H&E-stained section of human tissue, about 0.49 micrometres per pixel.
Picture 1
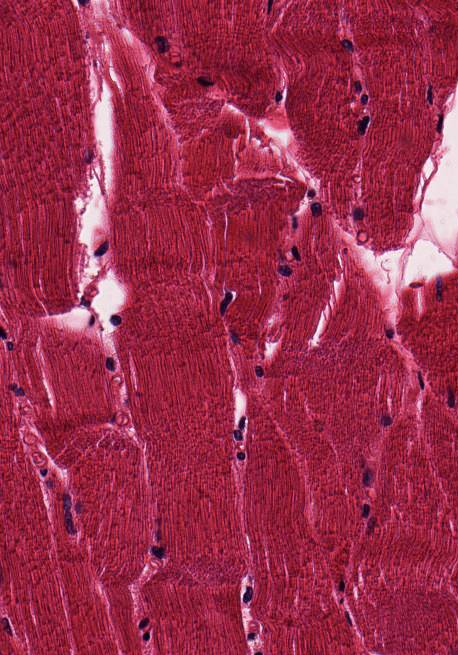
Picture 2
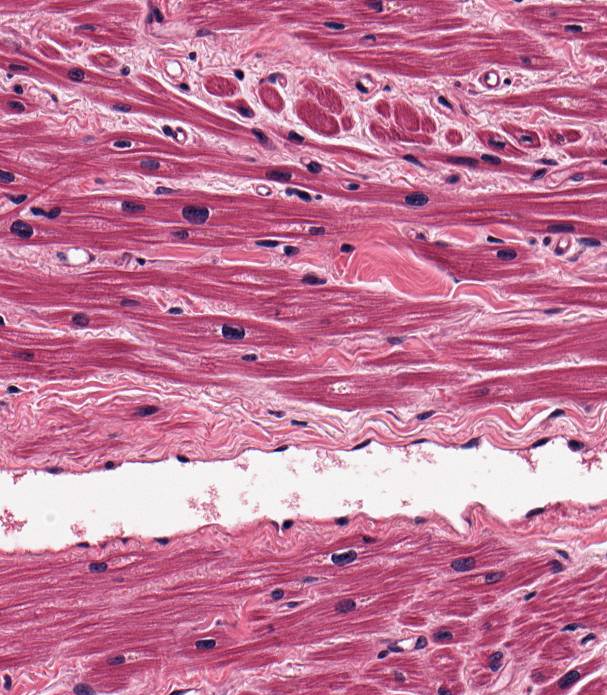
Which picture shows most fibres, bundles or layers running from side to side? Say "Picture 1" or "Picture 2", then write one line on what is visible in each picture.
Picture 2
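Picture 1: Muscle fibres fill the whole field and run mainly from top to bottom.
Picture 2: Most of the field is made of eosinophilic muscle fibres running roughly from left to right.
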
